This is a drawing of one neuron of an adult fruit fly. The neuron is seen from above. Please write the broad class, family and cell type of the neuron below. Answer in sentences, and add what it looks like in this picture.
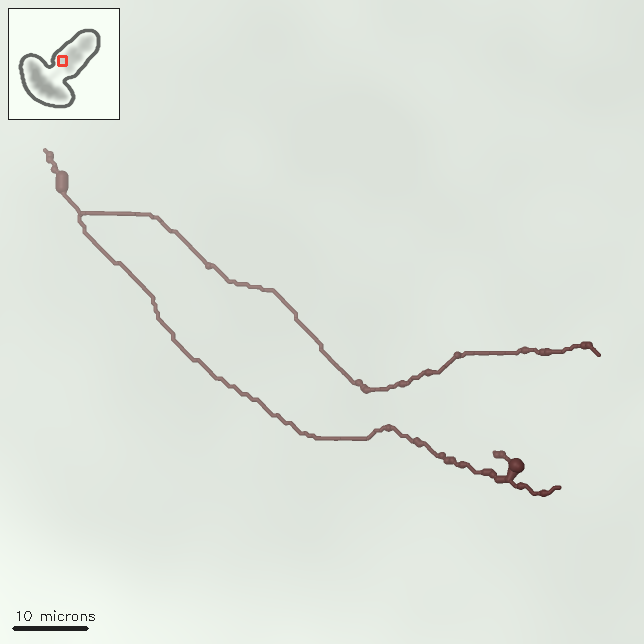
Its broad class is sensory neuron entering the nerve cord. The name of its family is class gustatory. It is of cell type LgLG2. It is in the nerve cord and does not reach the brain. No cell body is drawn. From left to right in the picture it spans about 75 microns.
